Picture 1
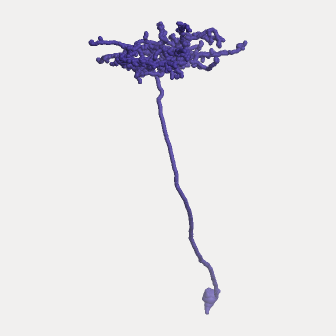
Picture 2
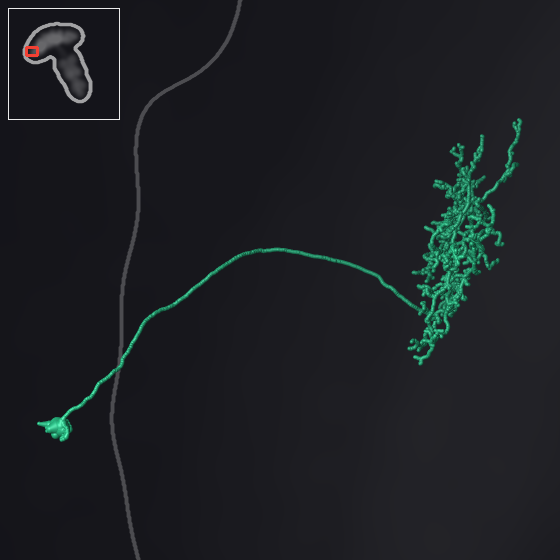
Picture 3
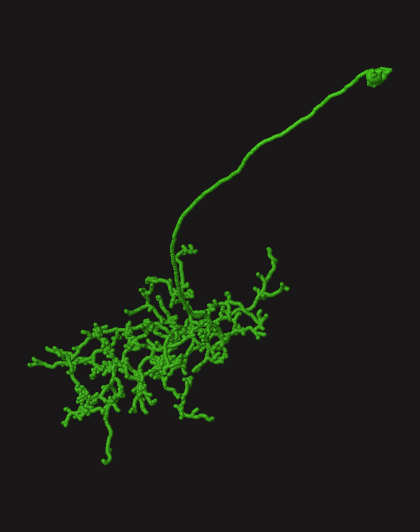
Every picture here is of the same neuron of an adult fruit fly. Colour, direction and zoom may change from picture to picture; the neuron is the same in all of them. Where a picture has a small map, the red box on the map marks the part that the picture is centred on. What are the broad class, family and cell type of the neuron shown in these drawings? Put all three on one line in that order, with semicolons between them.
optic-lobe intrinsic neuron; Cm; Cm3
